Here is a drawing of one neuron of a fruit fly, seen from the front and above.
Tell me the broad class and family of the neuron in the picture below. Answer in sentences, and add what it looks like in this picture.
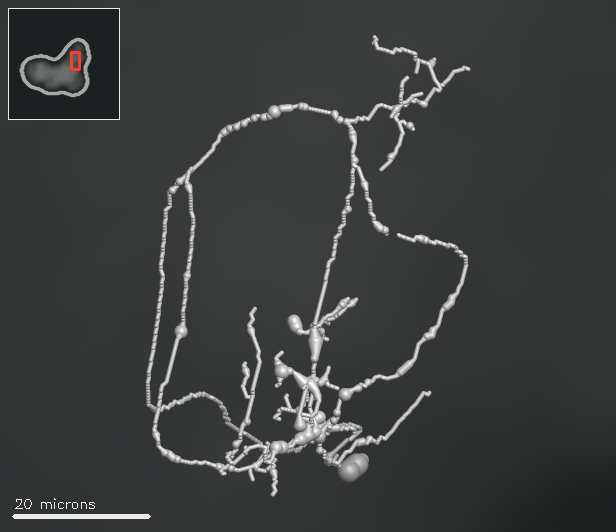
It is a nerve-cord intrinsic neuron. The family is hemilineage 02A. The cell body is at the bottom of the picture. By the scale bar it is about 70 microns tall in this view. The picture shows dozens of branch ends.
